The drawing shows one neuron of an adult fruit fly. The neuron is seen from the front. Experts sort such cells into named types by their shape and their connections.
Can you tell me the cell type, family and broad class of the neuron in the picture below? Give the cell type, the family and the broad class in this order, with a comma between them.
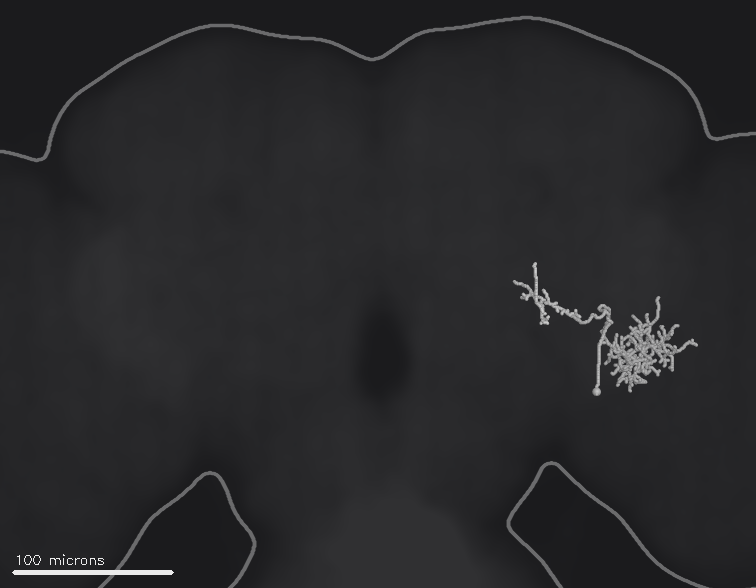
LC31a, LC, visual projection neuron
